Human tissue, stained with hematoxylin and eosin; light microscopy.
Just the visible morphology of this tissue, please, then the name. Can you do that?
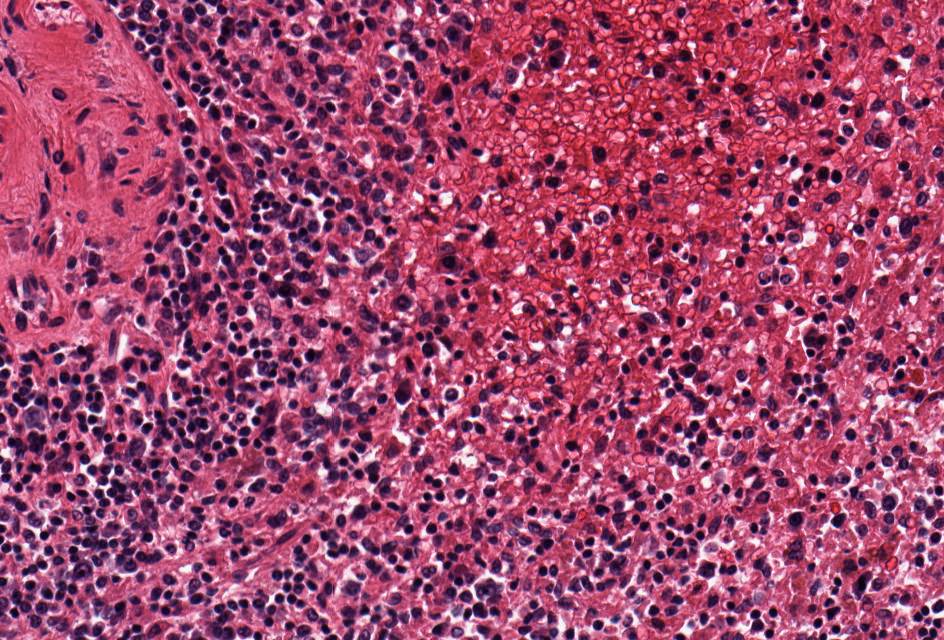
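A solid, densely cellular sheet makes up the field, without glands, tubules or follicles of lining cells. In the upper left corner lies a band of pink fibrous tissue with elongated spindle-shaped nuclei. Packed red blood cells crowd the upper right outside any clear vessel lumen, with nucleated cells scattered among them, not in solid clusters. This is spleen.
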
